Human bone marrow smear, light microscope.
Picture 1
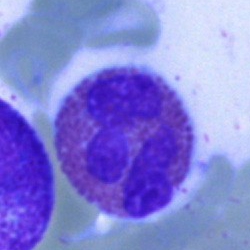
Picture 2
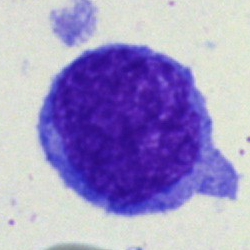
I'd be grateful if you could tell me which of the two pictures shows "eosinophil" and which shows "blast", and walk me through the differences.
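The eosinophil is in picture 1; picture 2 holds the blast. The eosinophil has a round, smooth outline, while the blast is roughly round apart from one bulge, where pale blue cytoplasm projects from the lower right edge.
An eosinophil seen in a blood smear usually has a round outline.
The chromatin of the eosinophil is dense and dark purple, with no nucleoli visible, whereas that of the blast is deep purple and finely stippled with small paler spots.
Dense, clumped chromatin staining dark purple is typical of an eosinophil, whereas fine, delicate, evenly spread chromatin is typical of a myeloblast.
In the blast, the cytoplasm forms a thin blue rim around the nucleus, wider on the lower left than at the top, and holds no visible granules; the eosinophil's cytoplasm shows no vacuoles.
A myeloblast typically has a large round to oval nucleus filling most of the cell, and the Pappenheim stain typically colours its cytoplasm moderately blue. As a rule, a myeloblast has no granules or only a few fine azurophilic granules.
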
